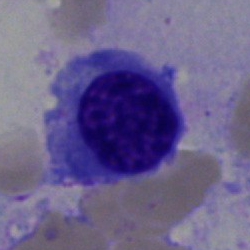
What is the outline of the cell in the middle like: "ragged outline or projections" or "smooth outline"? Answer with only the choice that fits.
Ragged outline or projections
